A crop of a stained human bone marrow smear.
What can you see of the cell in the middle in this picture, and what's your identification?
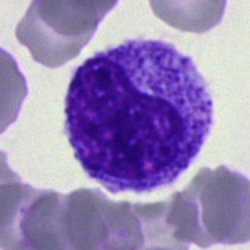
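Bean-shaped nucleus, indented on its upper right side, filling most of the cell and placed toward the left and lower part. A pale lilac rim of cytoplasm, widest at the upper right, carries scattered small dark purple granules. This is a myelocyte.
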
